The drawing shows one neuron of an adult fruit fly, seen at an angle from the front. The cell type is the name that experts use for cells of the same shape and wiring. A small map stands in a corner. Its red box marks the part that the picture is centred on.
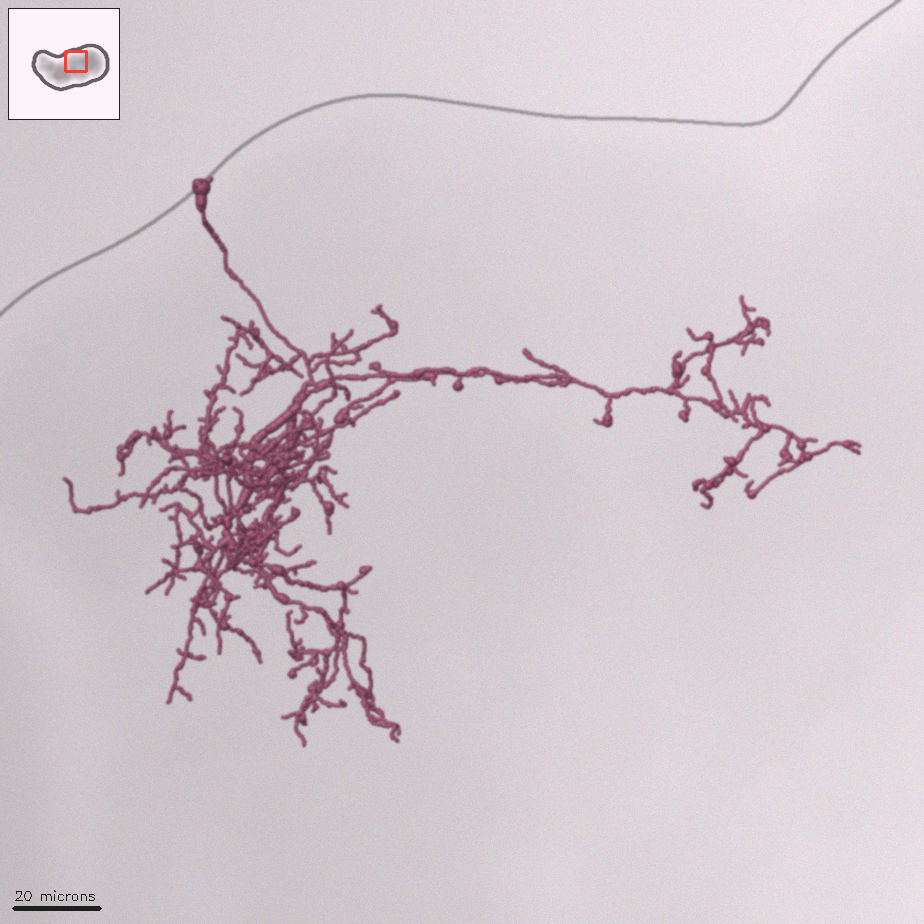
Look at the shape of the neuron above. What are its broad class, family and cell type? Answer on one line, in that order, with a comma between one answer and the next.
central-brain intrinsic neuron, hemilineage VLPd&p1_posterior, LHPD2c1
